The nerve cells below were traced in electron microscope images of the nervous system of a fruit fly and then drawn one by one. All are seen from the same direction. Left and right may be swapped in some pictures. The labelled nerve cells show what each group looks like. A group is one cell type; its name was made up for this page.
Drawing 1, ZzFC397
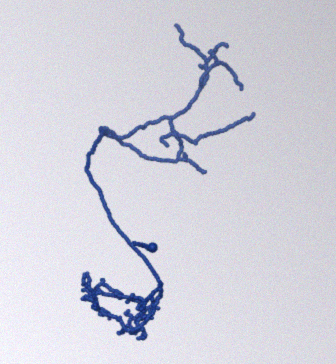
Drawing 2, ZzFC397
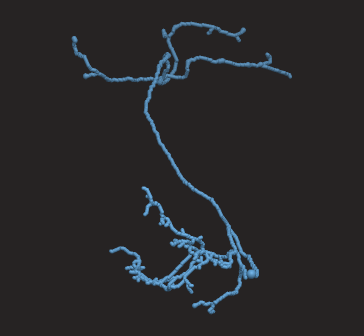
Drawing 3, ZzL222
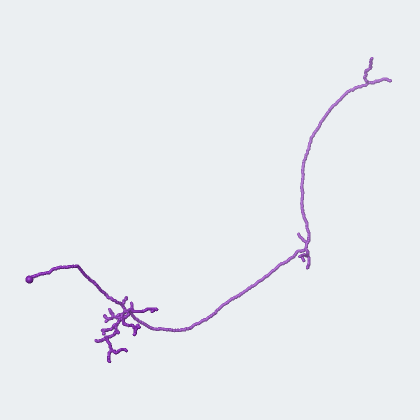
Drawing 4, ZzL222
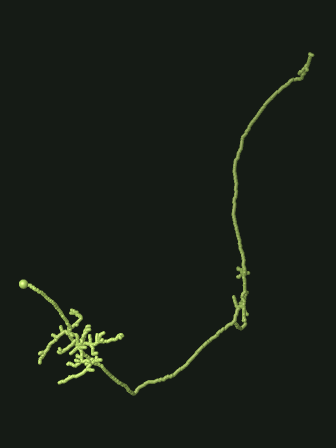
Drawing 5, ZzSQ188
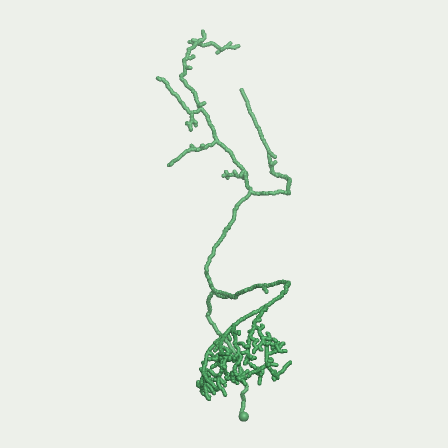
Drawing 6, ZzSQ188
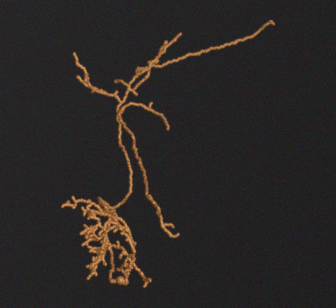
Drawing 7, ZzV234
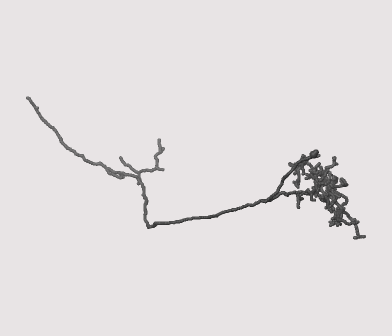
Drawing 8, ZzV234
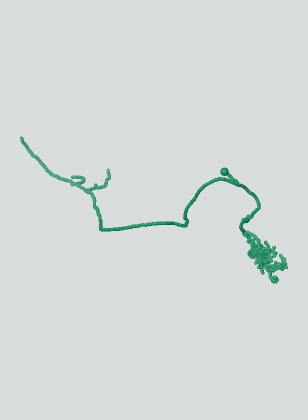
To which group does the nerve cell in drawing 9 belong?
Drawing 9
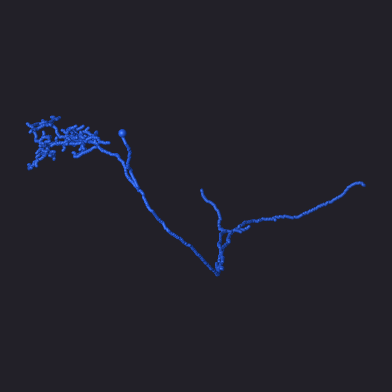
ZzV234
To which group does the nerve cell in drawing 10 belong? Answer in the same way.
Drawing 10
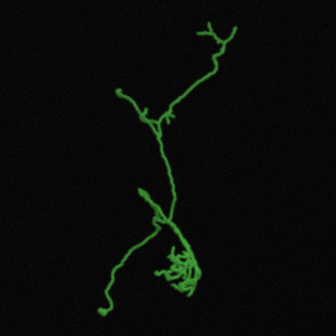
ZzSQ188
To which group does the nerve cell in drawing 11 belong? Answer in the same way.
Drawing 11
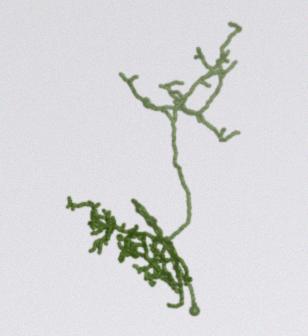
ZzSQ188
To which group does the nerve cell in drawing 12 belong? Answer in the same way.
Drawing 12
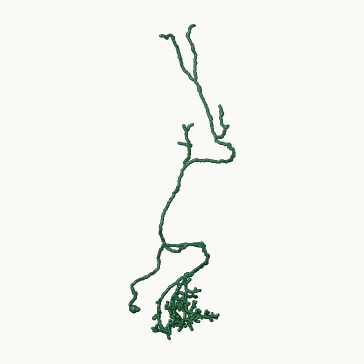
ZzSQ188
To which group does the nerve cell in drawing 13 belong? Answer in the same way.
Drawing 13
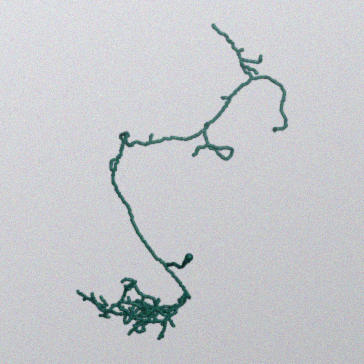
ZzFC397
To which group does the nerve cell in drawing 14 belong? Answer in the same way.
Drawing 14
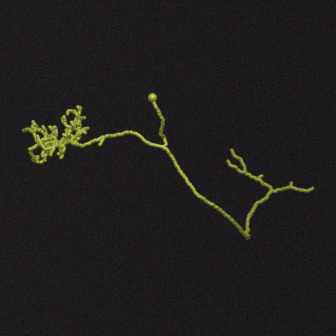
ZzV234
